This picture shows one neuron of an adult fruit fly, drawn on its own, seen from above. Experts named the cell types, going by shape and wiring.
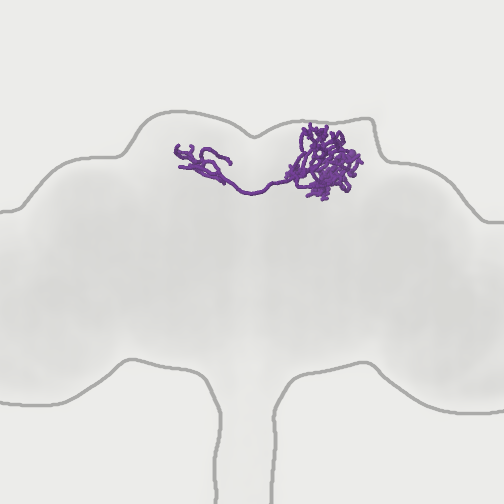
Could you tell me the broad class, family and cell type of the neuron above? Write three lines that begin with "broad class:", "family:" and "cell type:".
broad class: central-brain intrinsic neuron
family: hemilineage ALv2
cell type: v2LN34F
